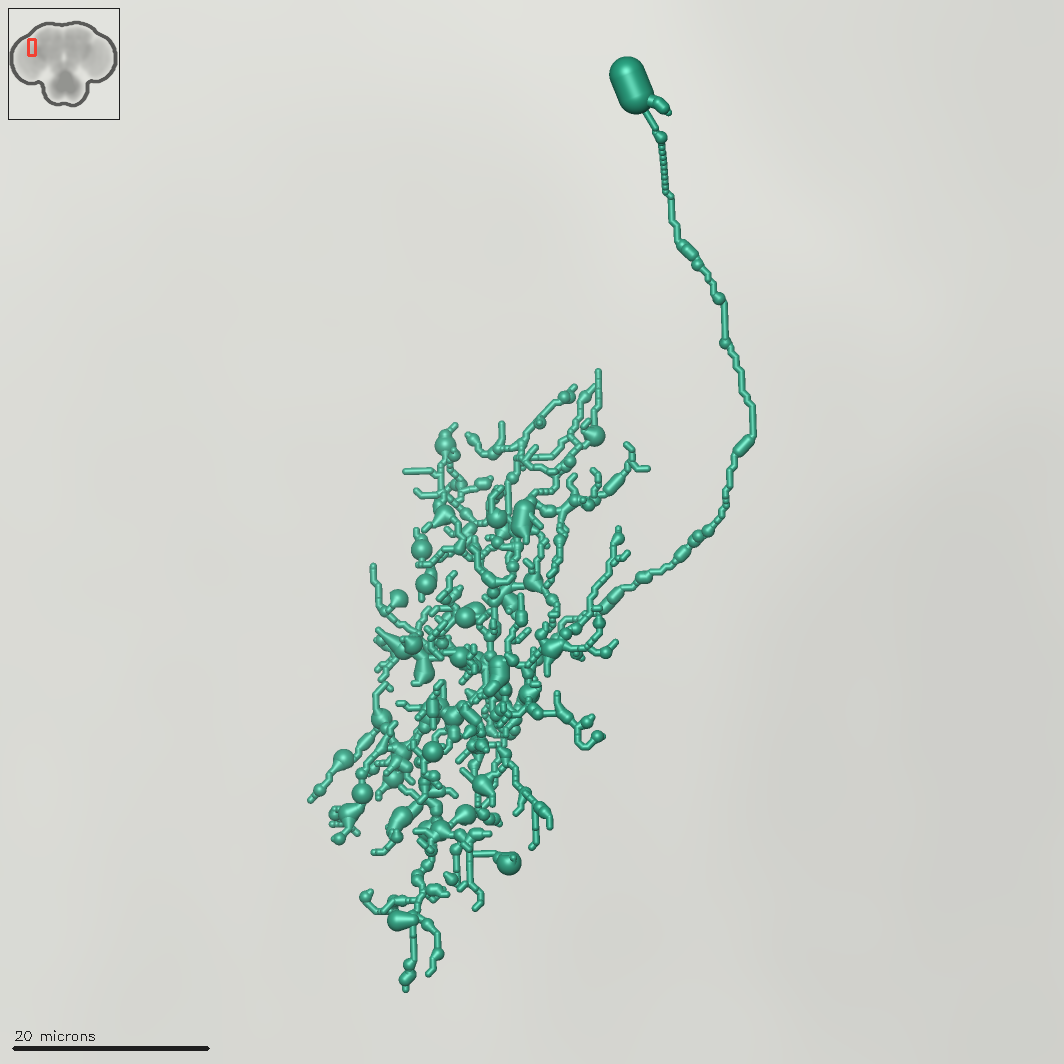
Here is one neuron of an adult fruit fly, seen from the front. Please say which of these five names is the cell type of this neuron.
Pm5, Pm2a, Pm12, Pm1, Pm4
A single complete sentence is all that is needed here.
The cell type that this neuron has is Pm5.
